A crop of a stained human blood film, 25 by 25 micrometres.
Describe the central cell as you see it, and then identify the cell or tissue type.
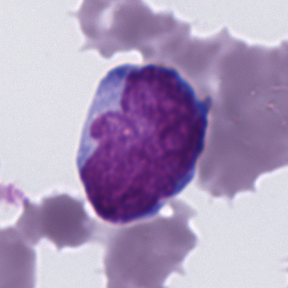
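The cell has a smooth, oval outline with no surface projections and measures about 15 by 11 micrometres. Its nucleus, about 14 by 10 micrometres, has a folded, lobulated outline with a notch on the upper left side and fills about 80% of the cell's area. The cytoplasm is a narrow rim, widest on the left, pale blue and turning a deeper blue at the cell edge. The cell is a myeloblast.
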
